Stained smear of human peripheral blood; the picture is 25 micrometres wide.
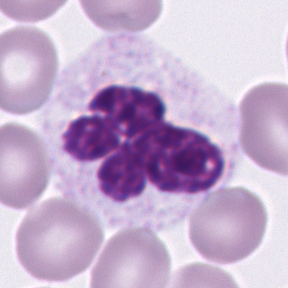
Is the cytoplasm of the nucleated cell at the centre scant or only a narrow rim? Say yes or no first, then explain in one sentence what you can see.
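No. A wide rim of pale pinkish cytoplasm surrounds the nucleus.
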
